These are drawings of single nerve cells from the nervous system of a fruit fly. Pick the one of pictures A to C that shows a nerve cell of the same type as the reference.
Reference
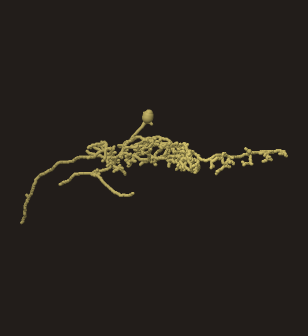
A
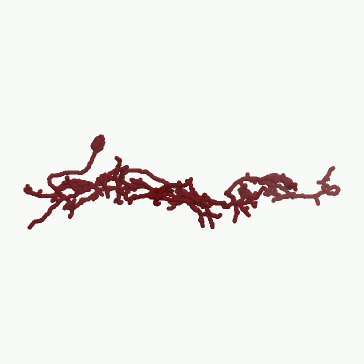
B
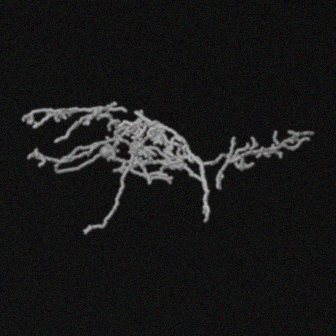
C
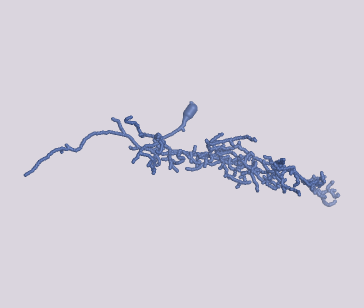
Picture C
